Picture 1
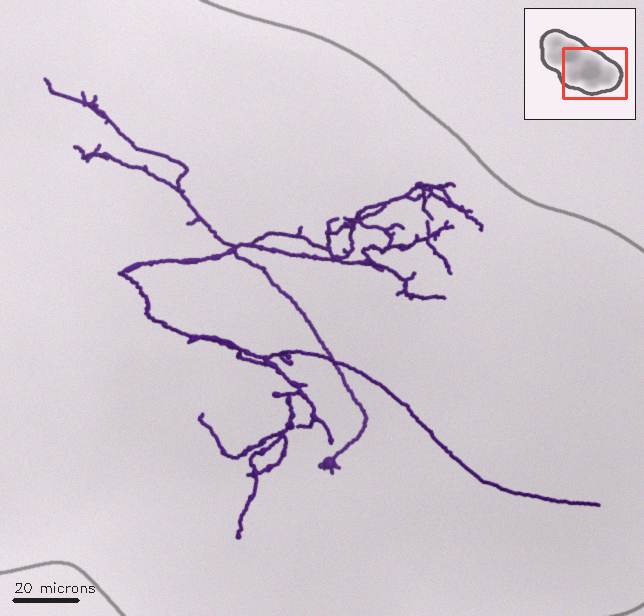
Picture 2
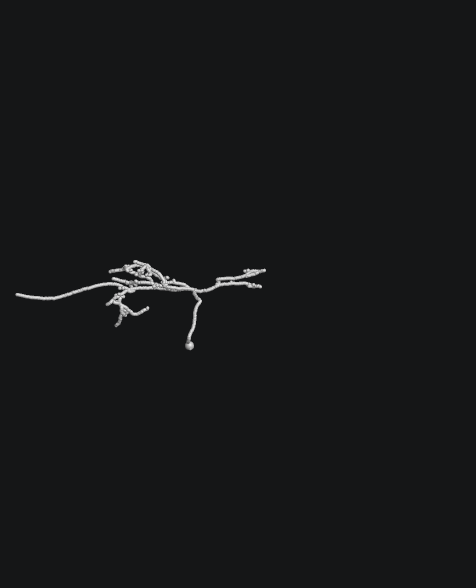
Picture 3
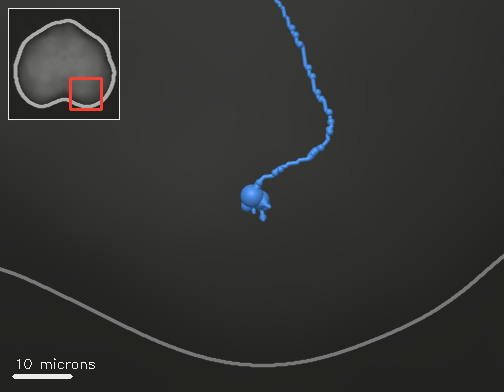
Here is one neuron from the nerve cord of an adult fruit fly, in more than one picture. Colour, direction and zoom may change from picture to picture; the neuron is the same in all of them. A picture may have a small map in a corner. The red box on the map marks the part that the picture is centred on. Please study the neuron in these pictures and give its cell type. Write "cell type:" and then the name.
cell type: AN07B057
